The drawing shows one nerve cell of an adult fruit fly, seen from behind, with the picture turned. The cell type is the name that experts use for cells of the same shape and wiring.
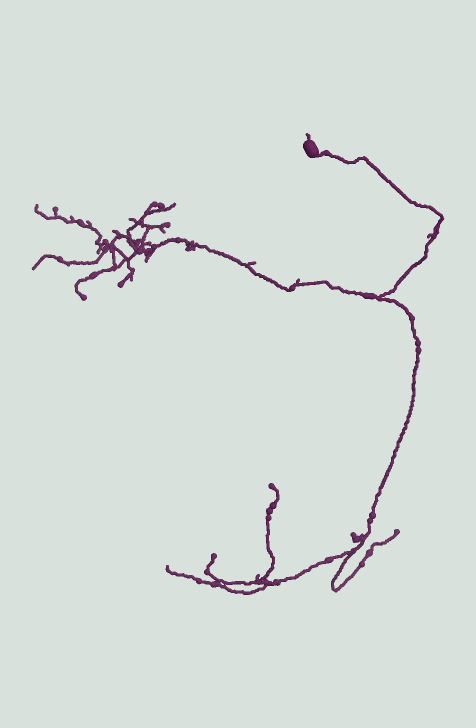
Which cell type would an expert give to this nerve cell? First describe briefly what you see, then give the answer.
As drawn here it is about as wide as it is tall. Its broad class is central-brain intrinsic neuron. It is of cell type PS335.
